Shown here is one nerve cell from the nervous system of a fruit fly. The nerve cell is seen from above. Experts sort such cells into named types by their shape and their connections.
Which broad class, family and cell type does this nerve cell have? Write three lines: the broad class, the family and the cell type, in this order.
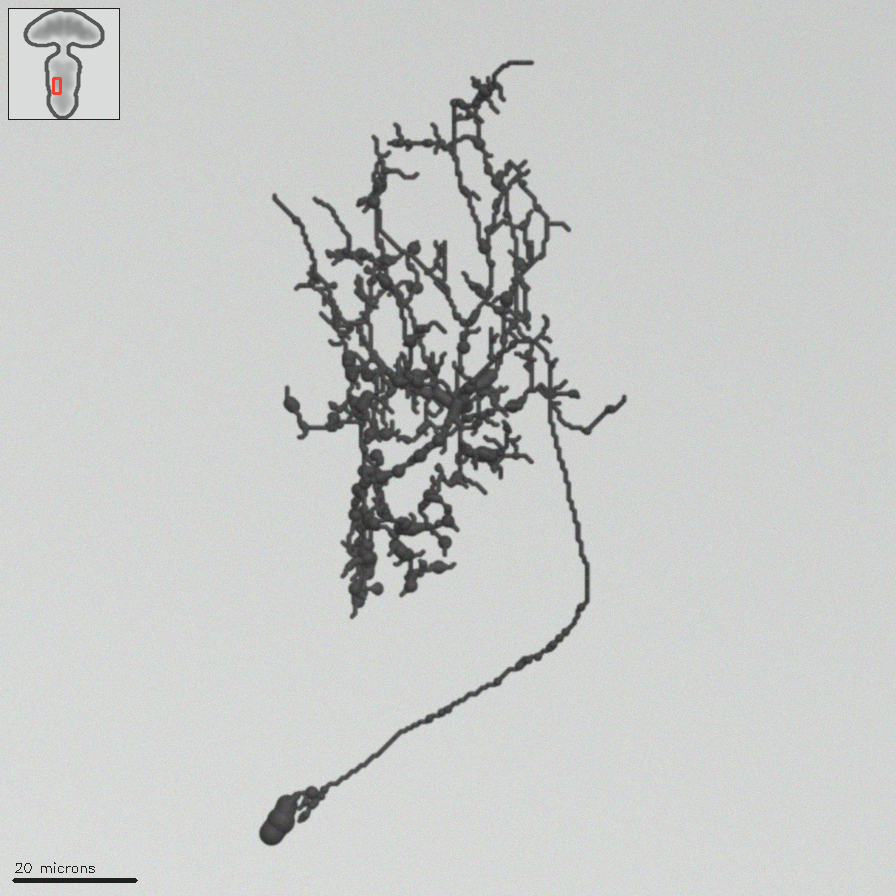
nerve-cord intrinsic neuron
hemilineage 21A
IN21A044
